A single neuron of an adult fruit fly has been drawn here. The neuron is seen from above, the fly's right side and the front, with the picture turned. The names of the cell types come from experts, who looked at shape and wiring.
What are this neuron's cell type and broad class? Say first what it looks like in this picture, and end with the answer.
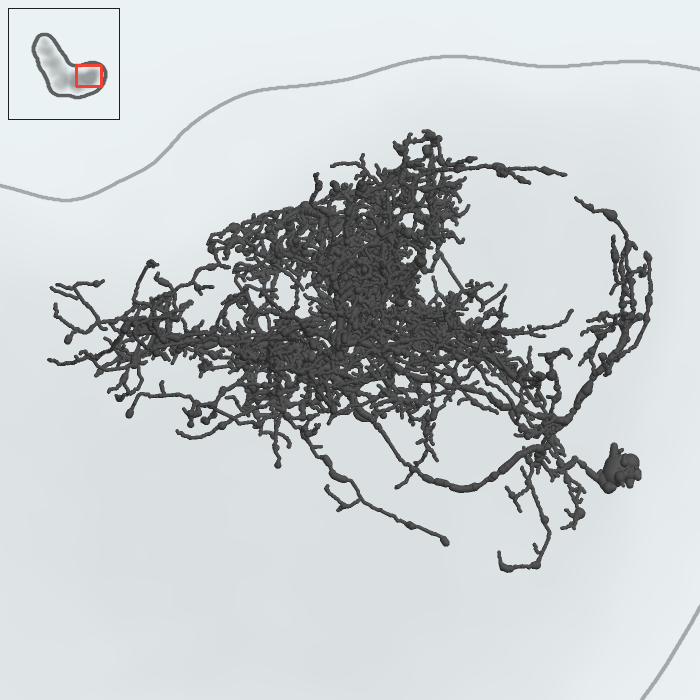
More than a hundred branch ends can be seen. In this view it is wider than it is tall. It is of cell type CL063. Its broad class is central-brain intrinsic neuron.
